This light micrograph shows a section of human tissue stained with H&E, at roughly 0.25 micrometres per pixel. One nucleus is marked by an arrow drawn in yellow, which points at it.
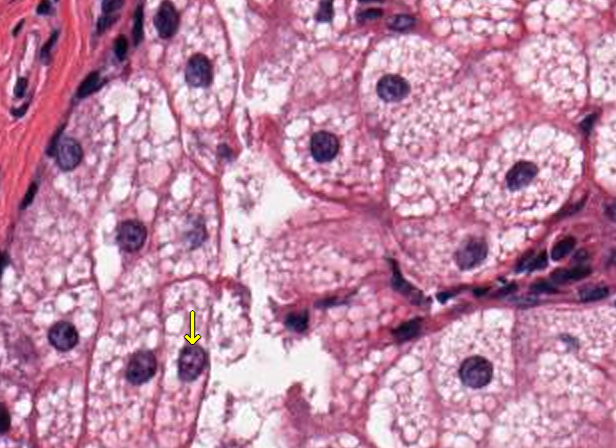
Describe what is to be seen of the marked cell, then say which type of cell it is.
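The nucleus is round to slightly oval, dark purple, and about the same size as the nuclei of the neighbouring pale cells. The cytoplasm is plentiful and pale, filled with many small clear bubbles separated by thin pink strands, giving it a foamy look. The cell is taller than it is wide and is outlined by a thin, distinct pink border. It lies side by side with a similar foamy cell whose nucleus sits at about the same level just to its left, within a cluster of such cells. It is a sebaceous gland cell.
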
